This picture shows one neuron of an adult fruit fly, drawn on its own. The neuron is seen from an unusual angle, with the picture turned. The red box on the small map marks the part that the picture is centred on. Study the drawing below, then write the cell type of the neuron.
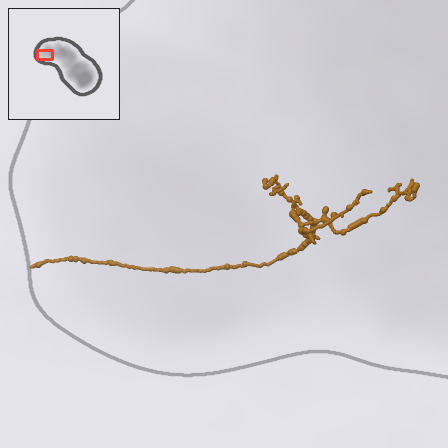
SNxx01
